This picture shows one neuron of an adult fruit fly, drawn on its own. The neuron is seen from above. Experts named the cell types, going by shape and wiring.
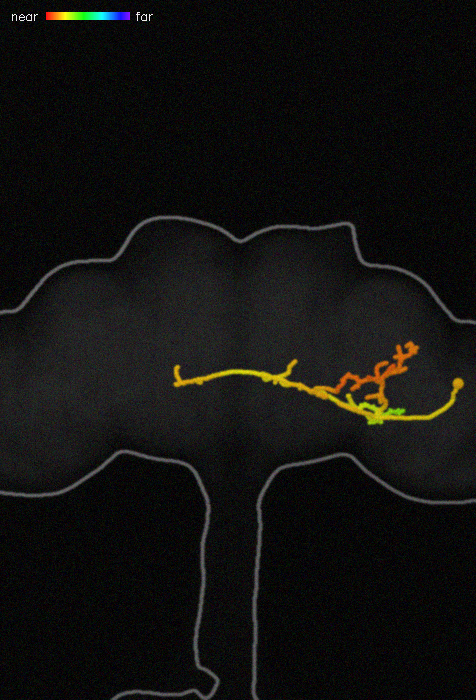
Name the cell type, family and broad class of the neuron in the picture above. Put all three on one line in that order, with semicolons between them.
CB2555; hemilineage LHp2; central-brain intrinsic neuron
